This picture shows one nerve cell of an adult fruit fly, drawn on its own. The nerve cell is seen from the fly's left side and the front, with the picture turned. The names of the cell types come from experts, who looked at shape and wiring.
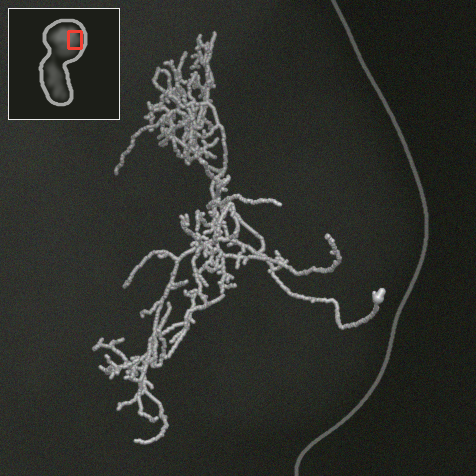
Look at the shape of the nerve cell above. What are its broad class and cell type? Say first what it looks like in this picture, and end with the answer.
The cell body is on the right of the picture. Dozens of branch ends can be seen. It is a central-brain intrinsic neuron. It is of cell type SMP284_b.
